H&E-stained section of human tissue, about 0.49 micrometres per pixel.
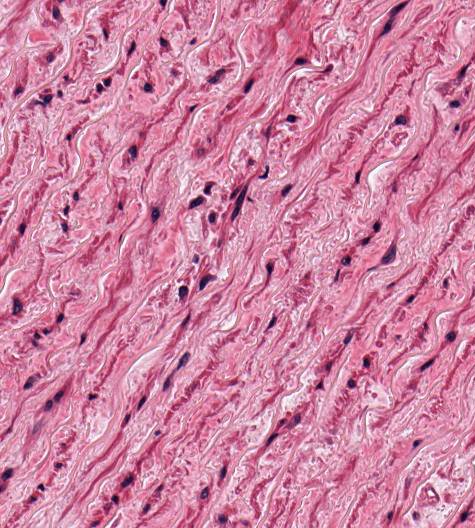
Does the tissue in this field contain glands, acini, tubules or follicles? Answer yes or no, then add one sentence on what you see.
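No. No epithelium or glands are present anywhere in the field.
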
